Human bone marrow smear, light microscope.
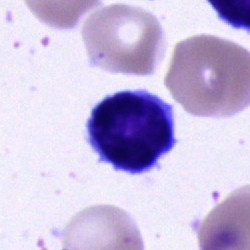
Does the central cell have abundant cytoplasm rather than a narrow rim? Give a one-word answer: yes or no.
No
